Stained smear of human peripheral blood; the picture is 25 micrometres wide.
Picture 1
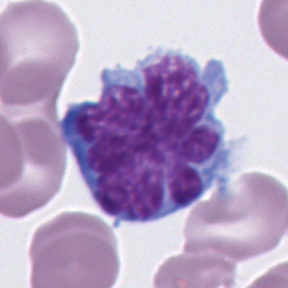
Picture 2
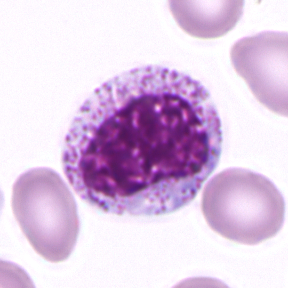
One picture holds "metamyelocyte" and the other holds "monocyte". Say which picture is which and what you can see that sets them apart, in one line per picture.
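The cell in picture 1 is a monocyte. No granules are visible in the cytoplasm.
The cell in picture 2 is a metamyelocyte. Many small reddish-purple granules are scattered throughout the cytoplasm.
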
